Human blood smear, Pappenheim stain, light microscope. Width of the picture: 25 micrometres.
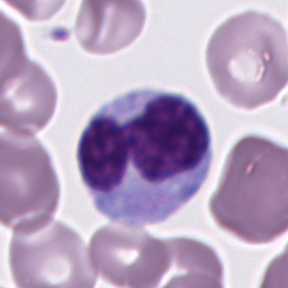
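Monocyte at the centre of a stained smear of human peripheral blood. The cell outline is round and smooth. The nucleus is bent around a notch that opens toward the bottom of the cell. The cytoplasm is pale greyish blue and holds only fine, faint pinkish-lilac granules.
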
